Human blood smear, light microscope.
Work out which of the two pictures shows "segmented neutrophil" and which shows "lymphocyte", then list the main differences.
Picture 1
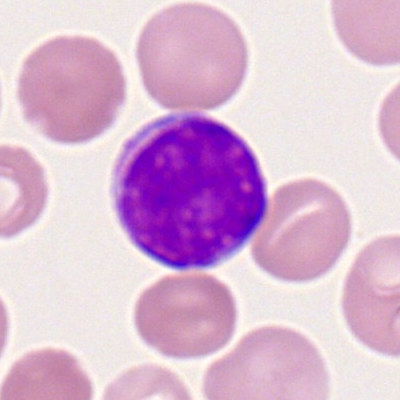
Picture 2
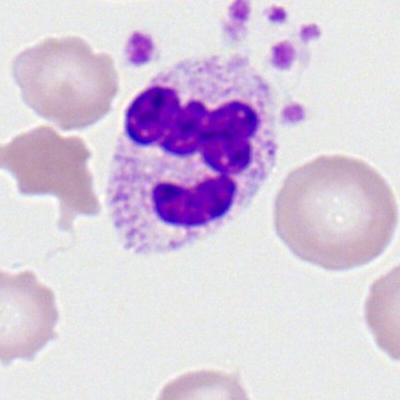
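Identification first: the lymphocyte is in picture 1, the segmented neutrophil in picture 2. Outline of the lymphocyte: round and smooth, with no projections from its surface. Its chromatin: dark purple and coarsely clumped, with small paler patches between the clumps. Its cytoplasm: only a very thin pale blue rim, seen best along the upper left edge, with no granules, and no vacuoles anywhere in the cell.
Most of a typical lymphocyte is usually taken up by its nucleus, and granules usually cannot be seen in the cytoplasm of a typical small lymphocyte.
Nucleus of the segmented neutrophil: split into several separate lobes. Its chromatin: dense and dark purple throughout the lobes, with no nucleoli seen.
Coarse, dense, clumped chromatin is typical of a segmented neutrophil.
Its cytoplasm: plentiful and pale pinkish-lilac, with fine pinkish-violet granules scattered evenly through it.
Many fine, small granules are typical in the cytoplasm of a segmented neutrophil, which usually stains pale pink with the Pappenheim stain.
Surroundings: several small purple fragments lie just above the top edge of the segmented neutrophil. Checked item by item, the two differ in the nucleus, which is split into lobes only in picture 2, and in the cytoplasm, a very thin granule-free blue rim in the lymphocyte against plentiful granular pinkish-lilac cytoplasm in the segmented neutrophil.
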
